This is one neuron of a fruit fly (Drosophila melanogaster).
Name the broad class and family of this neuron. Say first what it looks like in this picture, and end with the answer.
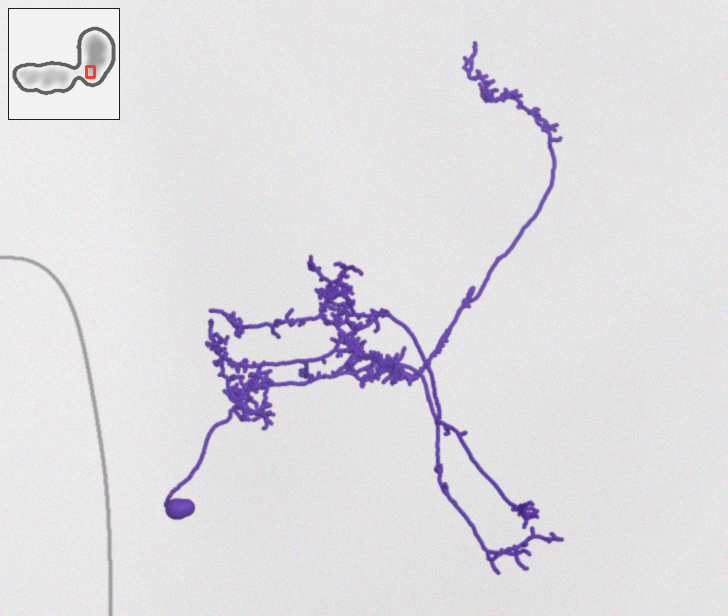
Its cell body lies at the lower left of the picture. The picture shows dozens of branch ends. It is an optic-lobe intrinsic neuron. The family is Y.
